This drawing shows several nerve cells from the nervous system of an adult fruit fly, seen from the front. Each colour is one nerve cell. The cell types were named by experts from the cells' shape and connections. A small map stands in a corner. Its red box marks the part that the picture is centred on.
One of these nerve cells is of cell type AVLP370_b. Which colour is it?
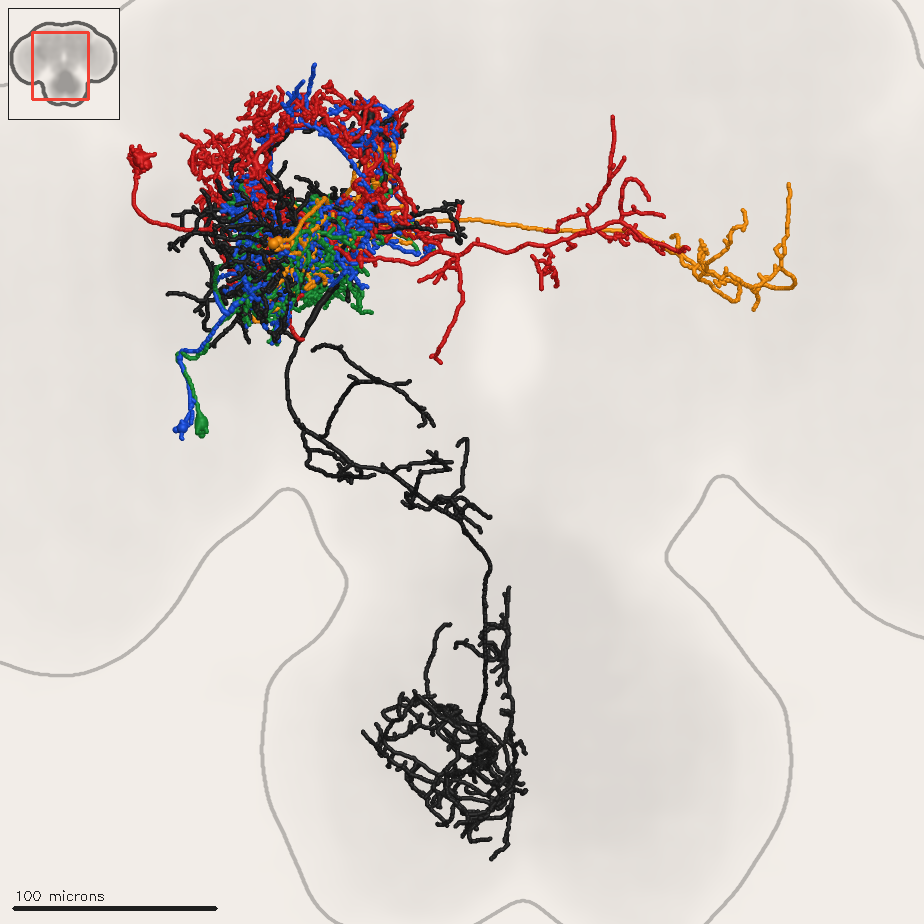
blue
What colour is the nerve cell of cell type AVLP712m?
red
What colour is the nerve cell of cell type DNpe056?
black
